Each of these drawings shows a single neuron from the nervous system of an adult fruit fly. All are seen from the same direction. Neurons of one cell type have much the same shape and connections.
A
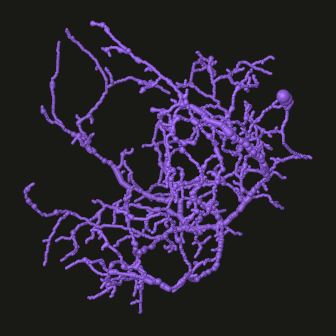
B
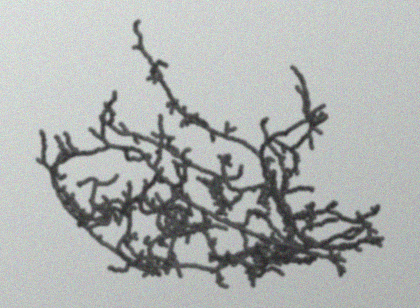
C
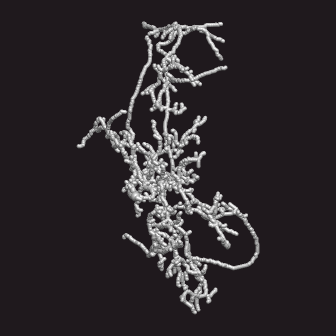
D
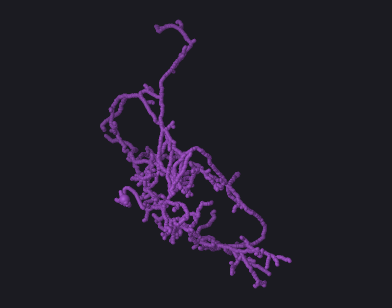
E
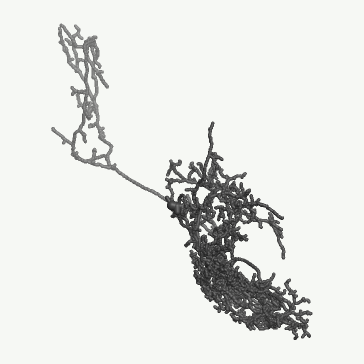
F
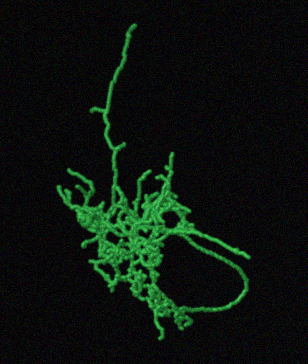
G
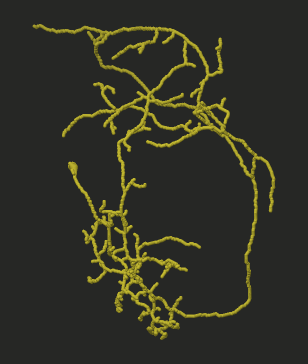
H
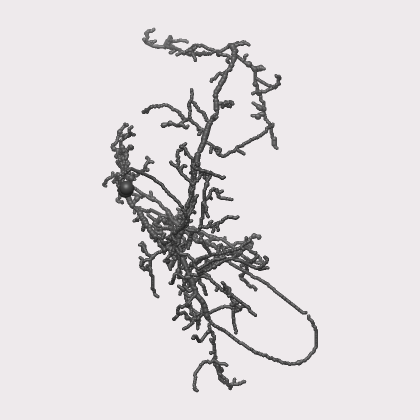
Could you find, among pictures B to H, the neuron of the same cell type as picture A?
B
